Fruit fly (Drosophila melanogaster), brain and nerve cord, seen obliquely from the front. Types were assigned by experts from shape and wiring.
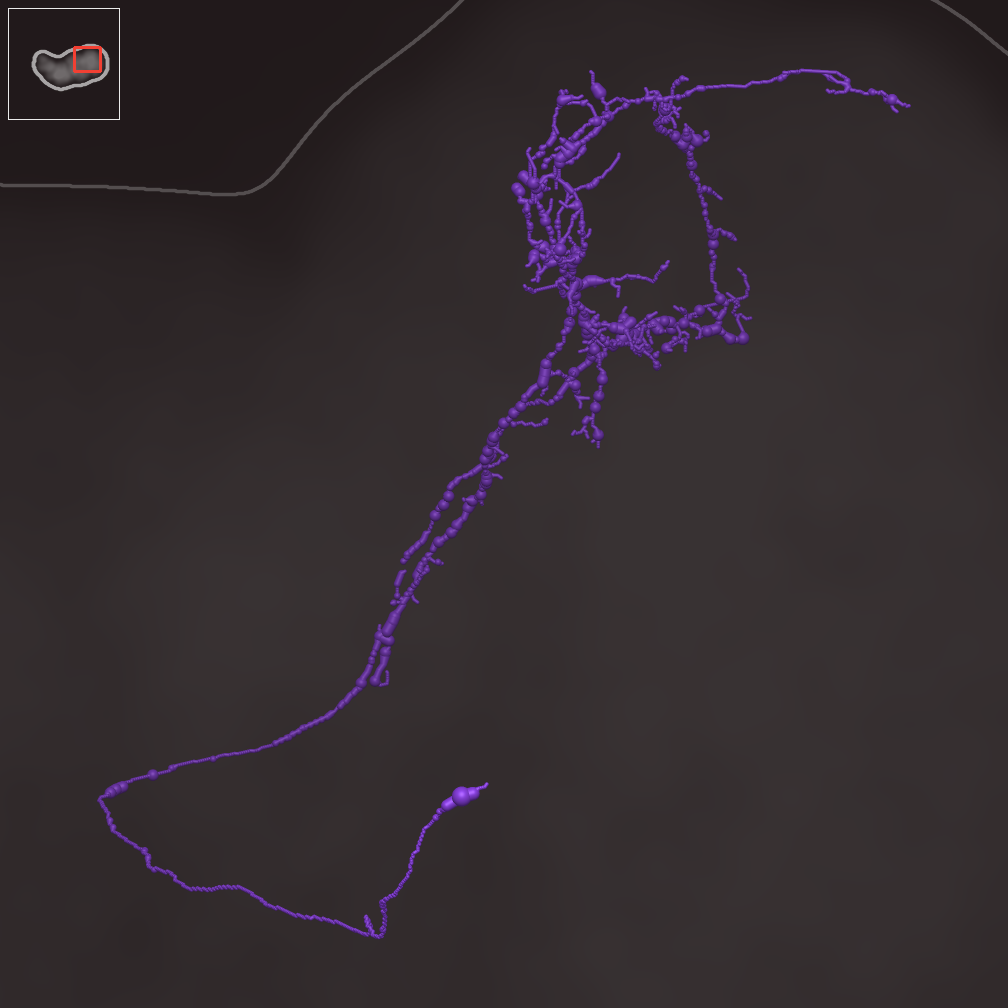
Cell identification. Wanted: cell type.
CB1056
